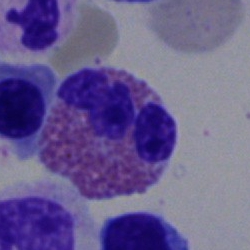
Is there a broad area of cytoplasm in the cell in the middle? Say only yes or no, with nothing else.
Yes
